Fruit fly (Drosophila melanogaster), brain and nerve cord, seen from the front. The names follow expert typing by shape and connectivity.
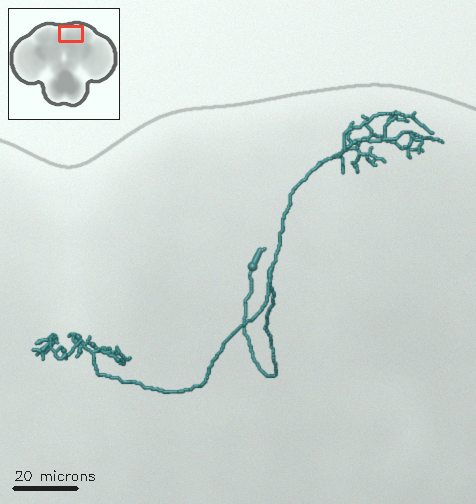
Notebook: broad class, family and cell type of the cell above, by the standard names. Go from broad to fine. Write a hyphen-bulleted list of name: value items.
- broad class: central-brain intrinsic neuron
- family: hemilineage SIPp1
- cell type: FB9C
